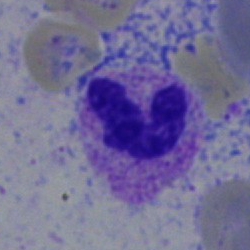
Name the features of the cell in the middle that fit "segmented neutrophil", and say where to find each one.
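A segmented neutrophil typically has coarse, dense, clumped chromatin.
Here the chromatin is dense, dark purple and clumped, consistent with that.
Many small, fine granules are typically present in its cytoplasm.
Fine pink-purple granules fill the cytoplasm of this cell, which fits. Also seen: nucleus in the upper half of the cell; cytoplasm abundant and pinkish-lilac.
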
